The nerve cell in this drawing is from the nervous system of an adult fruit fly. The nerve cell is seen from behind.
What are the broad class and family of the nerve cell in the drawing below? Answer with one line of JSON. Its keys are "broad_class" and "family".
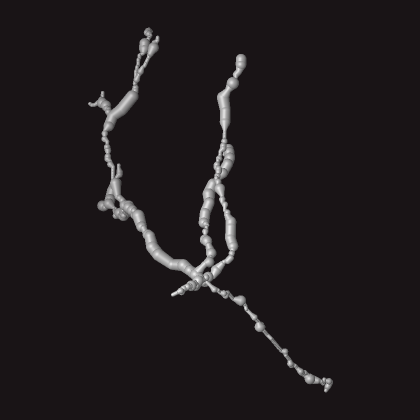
{"broad_class": "sensory neuron entering the nerve cord", "family": "class mechanosensory proprioceptive"}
